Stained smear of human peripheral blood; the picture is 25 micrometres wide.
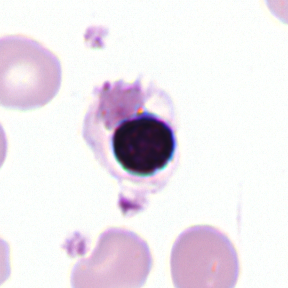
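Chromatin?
Very dense, almost uniformly dark purple-black.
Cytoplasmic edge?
Irregular and ragged, around very pale, nearly colourless cytoplasm.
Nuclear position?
Off-centre, toward the right of the cell.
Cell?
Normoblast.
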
